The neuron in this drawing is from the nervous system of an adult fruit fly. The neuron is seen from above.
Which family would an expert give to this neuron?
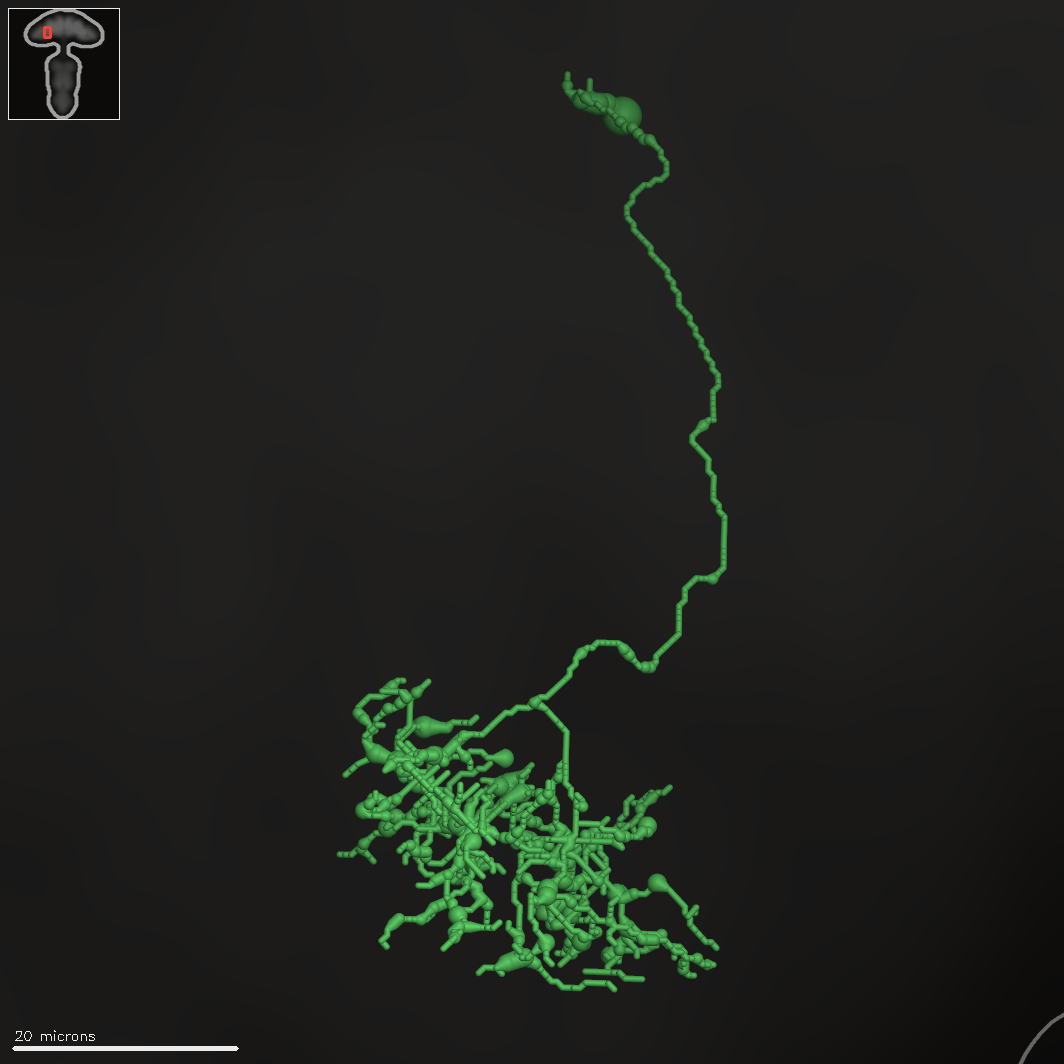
Li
